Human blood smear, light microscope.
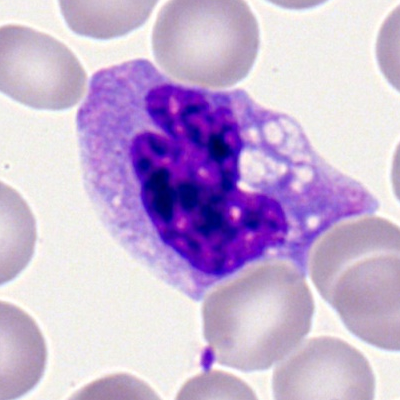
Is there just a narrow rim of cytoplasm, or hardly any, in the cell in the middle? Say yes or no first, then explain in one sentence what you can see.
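No. The cytoplasm is abundant and pale lilac-blue.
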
